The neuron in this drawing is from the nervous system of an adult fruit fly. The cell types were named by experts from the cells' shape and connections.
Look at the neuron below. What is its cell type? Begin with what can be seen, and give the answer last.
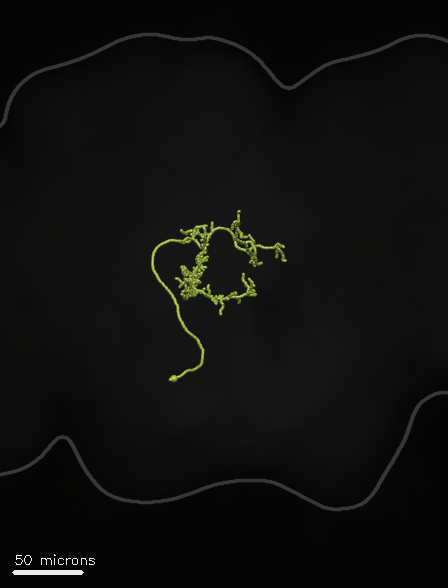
By the scale bar it is about 120 microns tall in this view. In this view it is taller than it is wide. Its broad class is nerve-cord intrinsic neuron. It is of cell type IN06A085.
